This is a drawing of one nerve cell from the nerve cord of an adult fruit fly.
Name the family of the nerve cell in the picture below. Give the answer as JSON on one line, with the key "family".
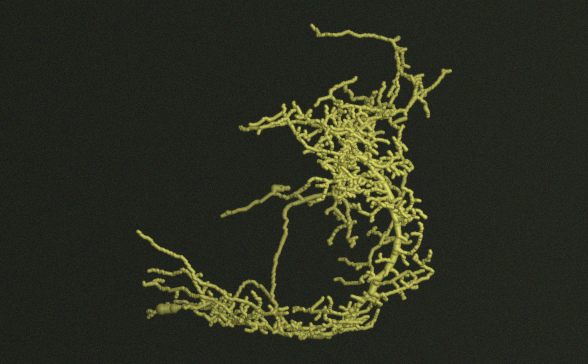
{"family": "hemilineage 08A"}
